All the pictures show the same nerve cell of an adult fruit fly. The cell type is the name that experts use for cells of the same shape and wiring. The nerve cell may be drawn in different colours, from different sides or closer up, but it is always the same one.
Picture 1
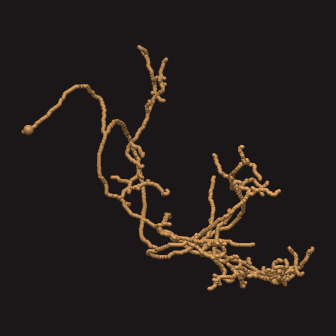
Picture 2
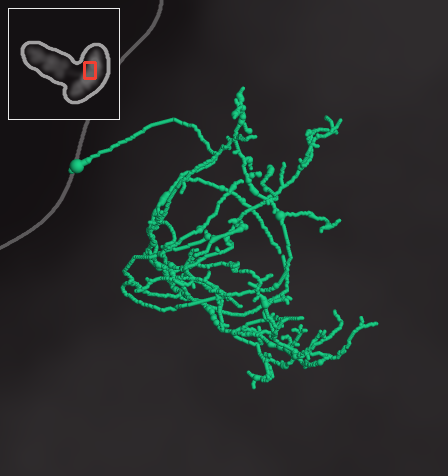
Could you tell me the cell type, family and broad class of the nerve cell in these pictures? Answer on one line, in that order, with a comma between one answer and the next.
CB2000, hemilineage PSp2, central-brain intrinsic neuron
